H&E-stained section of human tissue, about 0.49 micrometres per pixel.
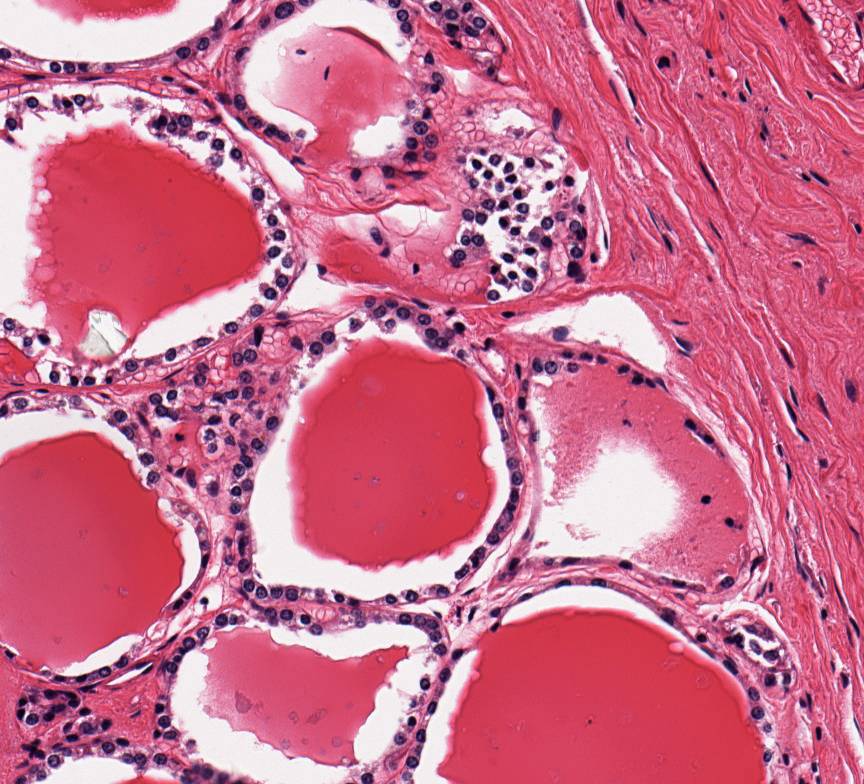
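Thyroid. Rounded follicles filled with pink colloid occupy the left and centre; dense fibrous tissue occupies the right edge. A single layer of flattened to low cuboidal cells with small round dark nuclei lines them. Most follicles contain dense, evenly deep-pink colloid; the follicle just right of centre holds paler, patchy colloid with a whitish central area.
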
